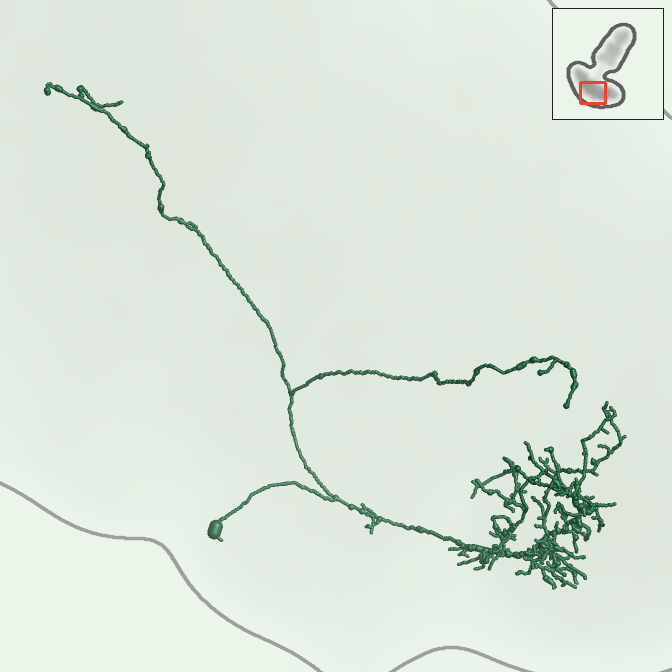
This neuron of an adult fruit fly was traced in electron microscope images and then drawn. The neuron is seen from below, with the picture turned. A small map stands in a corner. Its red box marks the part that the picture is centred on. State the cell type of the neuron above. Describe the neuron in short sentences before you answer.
It is in the brain and does not reach the nerve cord. Dozens of branch ends can be seen. Its broad class is central-brain intrinsic neuron. Its cell type is SIP146m.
